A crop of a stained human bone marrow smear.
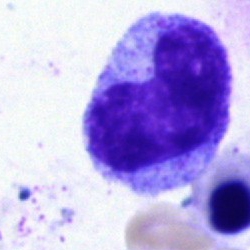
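Metamyelocyte, the central cell in a stained human bone marrow smear. First, the nucleus: a deep notch on its upper side gives it a bean shape, and it fills most of the cell. Next, the cytoplasm: fine pinkish-purple granules are scattered through it. Last, vacuoles: none are seen in the cytoplasm.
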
